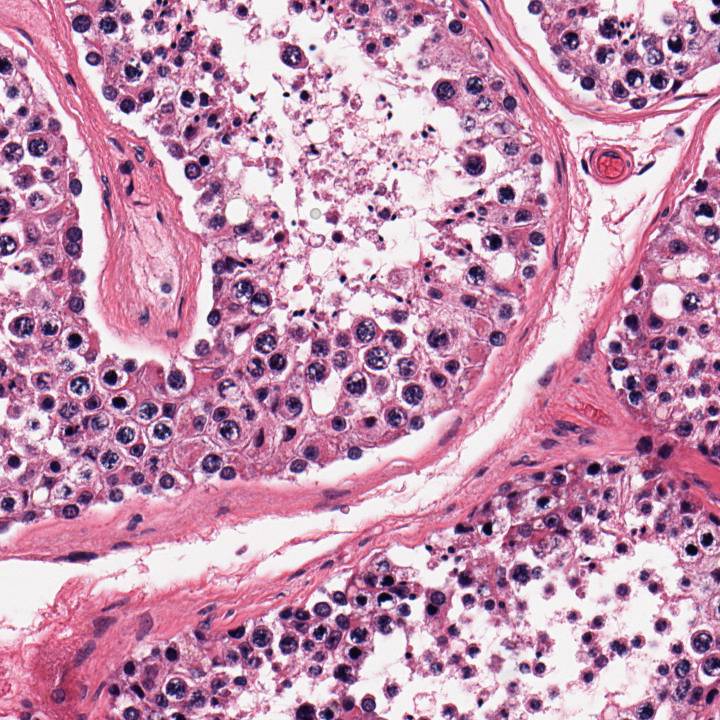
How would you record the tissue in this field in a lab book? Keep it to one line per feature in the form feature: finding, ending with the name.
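Architecture: rounded tubules divided by narrow pink fibrous bands
Tubule contents: many layers of closely set rounded cells, round dark nuclei
Upper-middle tubule centre: loose, vacuolated, scattered detached cells and debris
Between tubules, upper right: small round structure, concentric bright-pink contents
Name: testis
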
